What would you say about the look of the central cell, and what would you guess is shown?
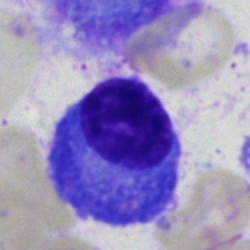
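Coarse clumps mark the dense, dark purple chromatin. Deep blue cytoplasm is abundant, with a paler area just below the nucleus. No large coarse granules appear in it. The cell is a plasma cell.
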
